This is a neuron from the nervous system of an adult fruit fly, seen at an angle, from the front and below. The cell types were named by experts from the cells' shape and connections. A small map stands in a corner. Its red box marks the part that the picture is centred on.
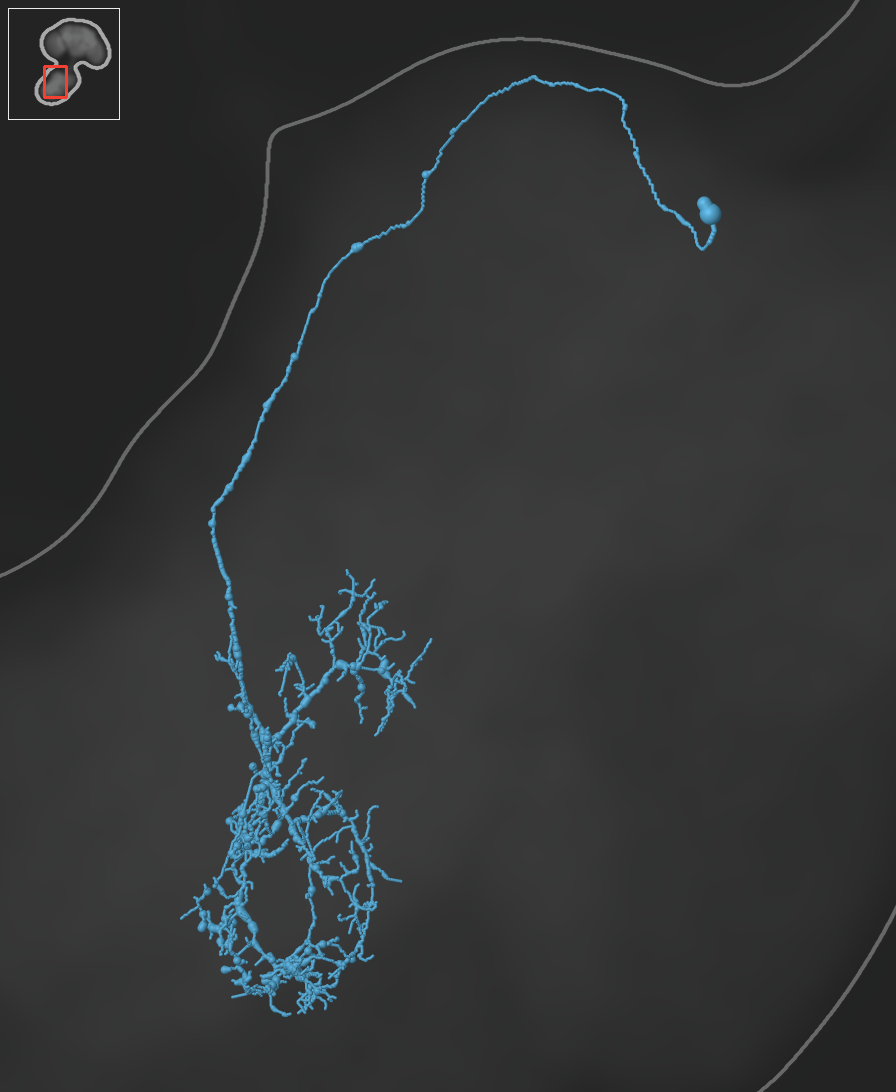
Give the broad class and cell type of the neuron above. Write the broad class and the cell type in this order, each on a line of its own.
nerve-cord intrinsic neuron
INXXX321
